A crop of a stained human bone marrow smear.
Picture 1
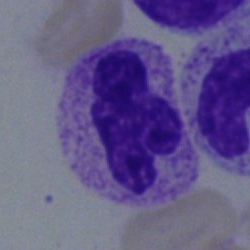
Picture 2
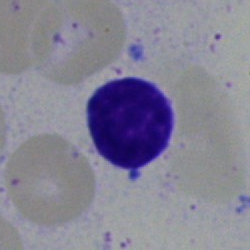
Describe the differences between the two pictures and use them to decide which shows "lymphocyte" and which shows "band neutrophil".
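Let me see: picture 1 is the band neutrophil, and picture 2 is the lymphocyte. The outlines are similar: rounded, slightly oval and smooth in picture 1, round in picture 2. The nuclei differ most: elongated and curved, with an indentation on its right, in picture 1, and filling nearly the whole cell in picture 2.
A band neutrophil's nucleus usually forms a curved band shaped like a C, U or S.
Around the band neutrophil's nucleus runs a wide rim of pale lilac cytoplasm; around the lymphocyte's I can't see any distinct rim. Chromatin: dark purple and coarsely clumped in picture 1, dense and deep purple with faint paler mottling in picture 2.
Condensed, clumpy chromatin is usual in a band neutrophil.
As for nucleoli, none are visible in picture 1 and none clearly visible in picture 2. The band neutrophil has no vacuoles in its cytoplasm, and I find no granules in the lymphocyte.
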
